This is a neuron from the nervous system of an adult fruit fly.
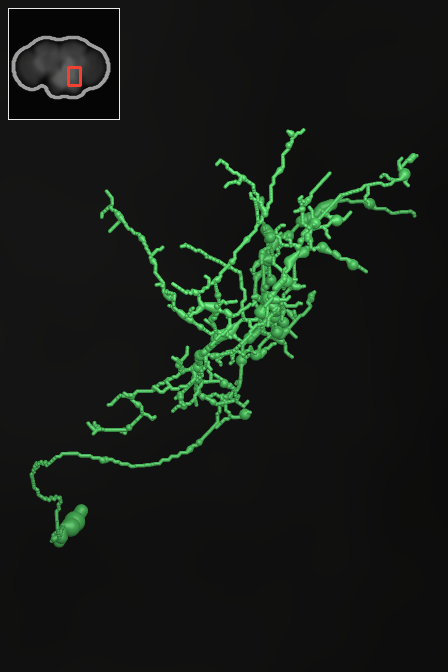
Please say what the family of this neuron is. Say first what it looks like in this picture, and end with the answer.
Dozens of branch ends can be seen. In this view it is about as wide as it is tall. This is a nerve-cord intrinsic neuron. The family is hemilineage 14A.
